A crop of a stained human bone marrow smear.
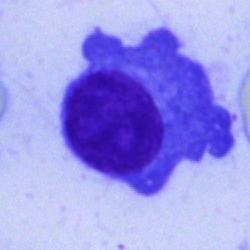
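Plasma cell, the central cell in a stained bone marrow smear. Its outline is irregular; I count several rounded, blunt bulges along the top and the right side. The nucleus sits off-centre, toward the left. The cytoplasm is deep blue, and as far as I can see it holds no granules.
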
